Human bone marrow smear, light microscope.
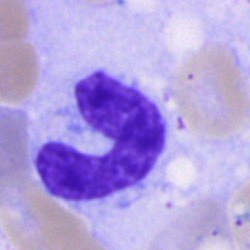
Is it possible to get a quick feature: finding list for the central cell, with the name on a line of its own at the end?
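Nucleus: one curved C-shaped band, its open side facing the upper left
Chromatin: dark purple, coarsely mottled with darker clumps and lighter patches
Cytoplasm: pale lilac-grey around the nucleus, not deep blue
Border: indistinct, fading into the background
Name: band neutrophil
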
